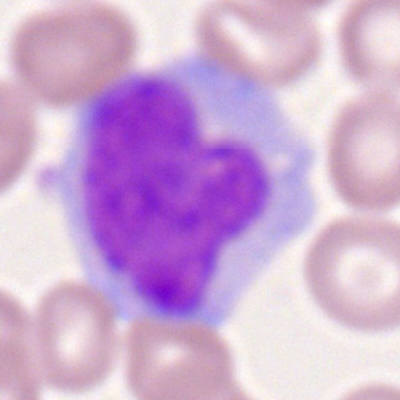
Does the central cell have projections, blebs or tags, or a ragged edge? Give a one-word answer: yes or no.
Yes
